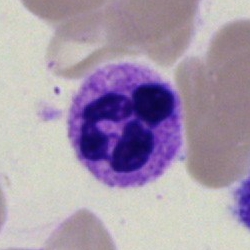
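Segmented neutrophil, the central cell in a stained human bone marrow smear under the light microscope. The outline is round and smooth. Chromatin is dense and dark purple throughout the lobes, and no nucleoli are visible. Fine purple granules fill the cytoplasm, evenly spread.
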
